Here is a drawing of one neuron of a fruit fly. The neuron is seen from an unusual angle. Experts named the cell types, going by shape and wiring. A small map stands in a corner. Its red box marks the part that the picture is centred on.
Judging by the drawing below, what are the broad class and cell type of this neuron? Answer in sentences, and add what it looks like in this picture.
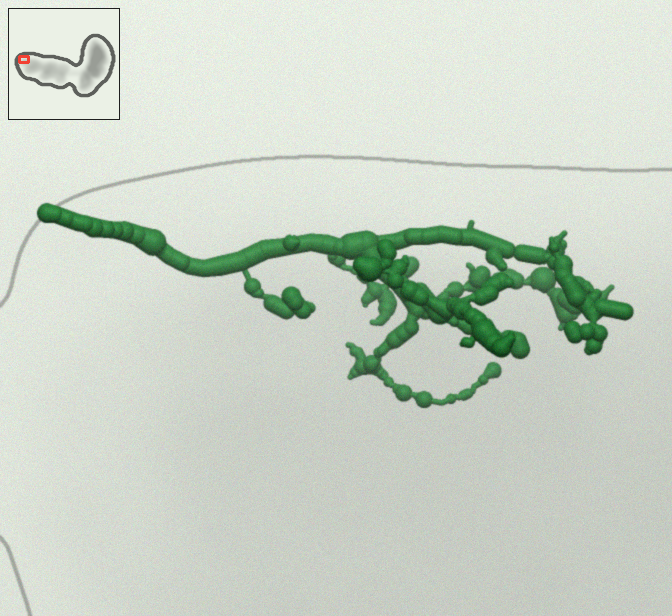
This is a sensory neuron entering the nerve cord. The cell type is SNxx23. It lies in the nerve cord. The drawing shows no cell body.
